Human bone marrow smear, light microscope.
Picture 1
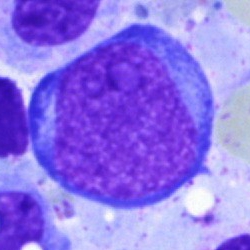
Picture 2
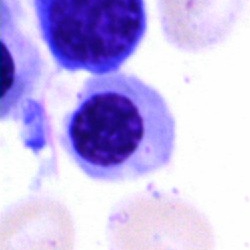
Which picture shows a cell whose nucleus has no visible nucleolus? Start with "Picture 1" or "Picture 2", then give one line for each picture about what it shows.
Picture 2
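What picture 1 shows: A rounded nucleolus is visible near the top of the nucleus.
What picture 2 shows: No distinct nucleolus is visible in the nucleus.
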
